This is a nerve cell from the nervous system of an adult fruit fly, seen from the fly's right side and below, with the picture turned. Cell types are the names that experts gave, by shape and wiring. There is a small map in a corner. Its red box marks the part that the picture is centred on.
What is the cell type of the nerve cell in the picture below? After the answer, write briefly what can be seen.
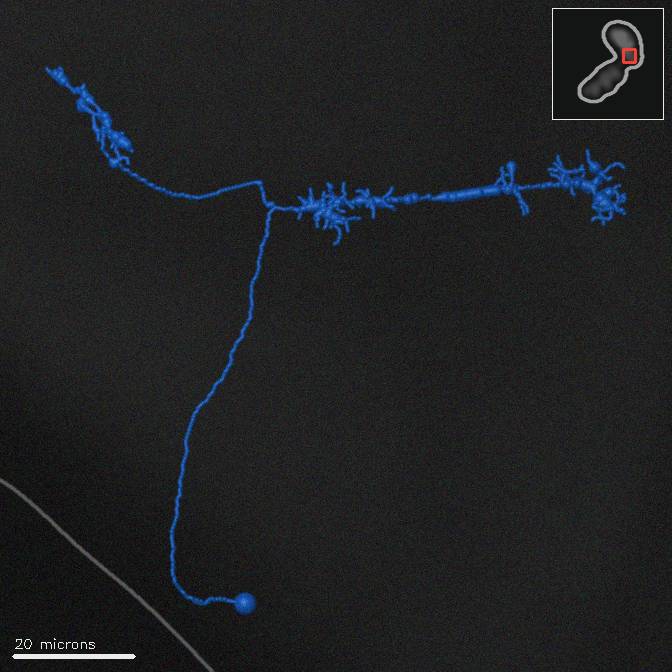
Its cell type is T2. It is an optic-lobe intrinsic neuron. By the scale bar it is about 95 microns wide in this view. Dozens of branch ends can be seen.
